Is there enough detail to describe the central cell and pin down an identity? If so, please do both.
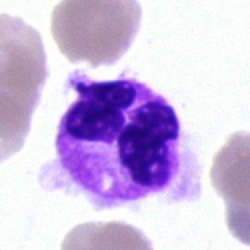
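See how the nucleus splits into two large lobes, with a narrow pale cleft running between them. The cytoplasm's pinkish-lilac and sits mostly below and to the left of the nucleus. Its margin looks pale and frayed, most of all along the bottom edge. It's a segmented neutrophil.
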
